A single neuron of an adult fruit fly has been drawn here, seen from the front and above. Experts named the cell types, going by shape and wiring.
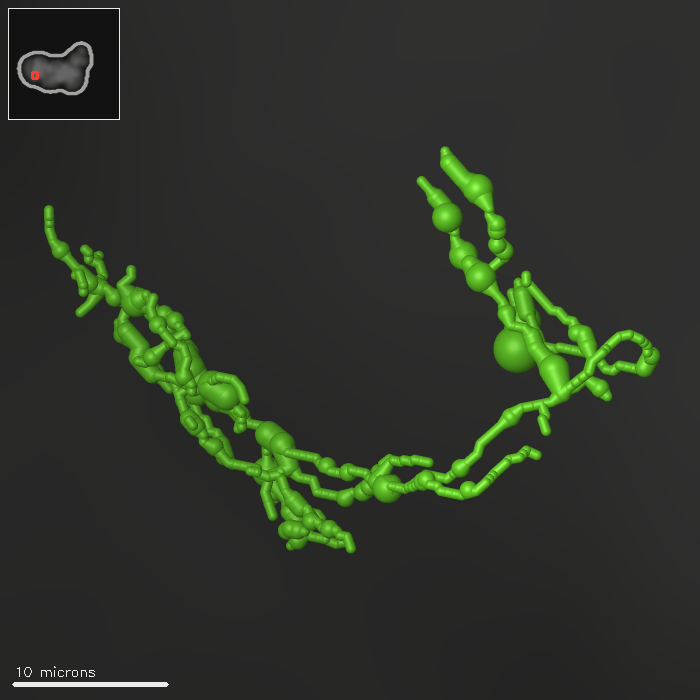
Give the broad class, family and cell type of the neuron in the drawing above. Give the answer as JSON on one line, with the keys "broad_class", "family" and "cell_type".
{"broad_class": "optic-lobe intrinsic neuron", "family": "T", "cell_type": "T4d"}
